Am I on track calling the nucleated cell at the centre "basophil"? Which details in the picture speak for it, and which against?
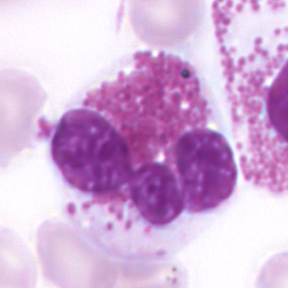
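Not basophil; this cell is an eosinophil. Nuclear lobes stain dark purple, chromatin dense and clumped. Granules most crowded in the region above the lobes, which remain in view.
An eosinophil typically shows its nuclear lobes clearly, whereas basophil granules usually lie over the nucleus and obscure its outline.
The visible lobes therefore favour eosinophil and count against basophil. Outline roughly round.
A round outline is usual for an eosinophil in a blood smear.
No nucleoli in any lobe. Granules sparse at the bottom of the cell, where the cytoplasm is pale and almost colourless. A second cell with similar reddish granules is cut off by the right edge.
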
